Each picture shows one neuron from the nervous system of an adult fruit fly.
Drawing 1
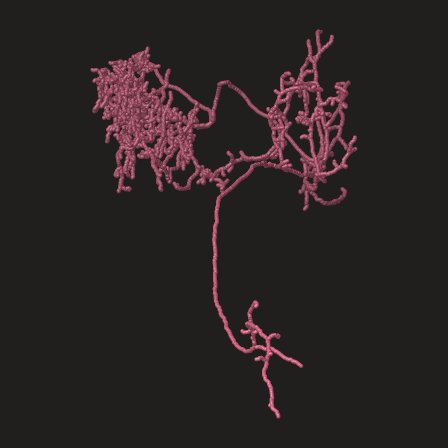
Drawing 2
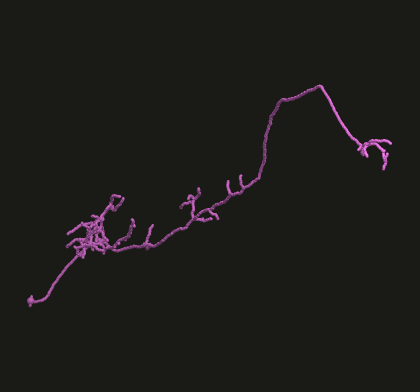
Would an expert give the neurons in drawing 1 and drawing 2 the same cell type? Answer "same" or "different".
different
